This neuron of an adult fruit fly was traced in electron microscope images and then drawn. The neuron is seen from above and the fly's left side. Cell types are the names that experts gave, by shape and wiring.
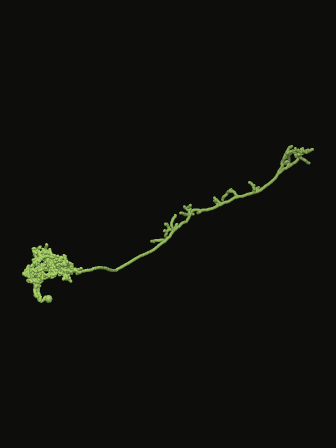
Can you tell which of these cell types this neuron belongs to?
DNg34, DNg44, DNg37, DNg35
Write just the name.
DNg44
